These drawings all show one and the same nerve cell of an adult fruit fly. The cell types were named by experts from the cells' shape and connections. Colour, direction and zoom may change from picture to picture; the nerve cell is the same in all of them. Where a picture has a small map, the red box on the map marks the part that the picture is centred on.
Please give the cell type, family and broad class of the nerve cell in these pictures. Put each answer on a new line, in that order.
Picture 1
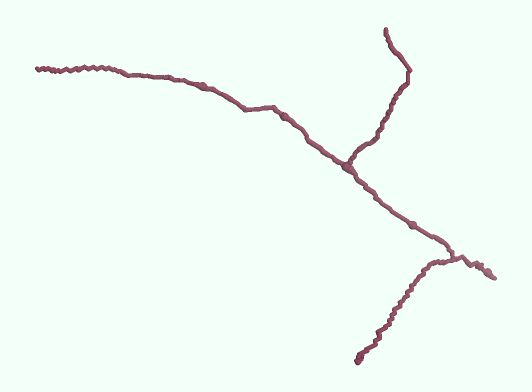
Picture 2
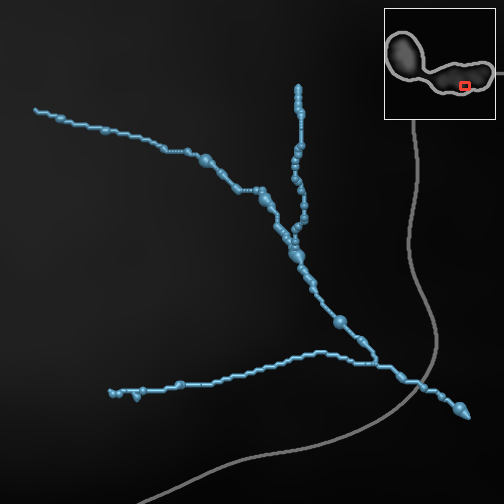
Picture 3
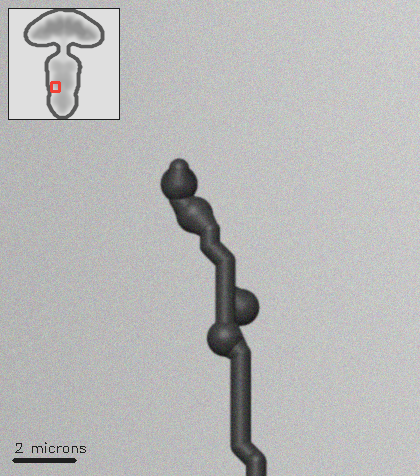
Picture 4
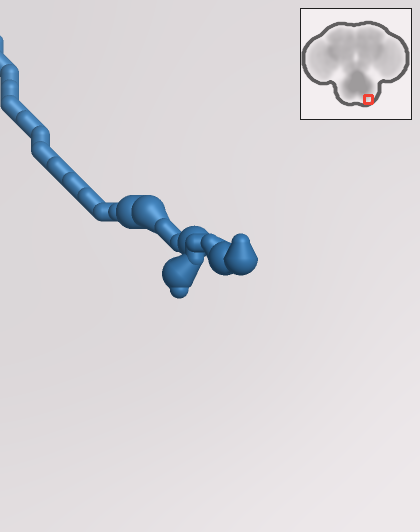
SNta35
class mechanosensory tactile
sensory neuron entering the nerve cord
